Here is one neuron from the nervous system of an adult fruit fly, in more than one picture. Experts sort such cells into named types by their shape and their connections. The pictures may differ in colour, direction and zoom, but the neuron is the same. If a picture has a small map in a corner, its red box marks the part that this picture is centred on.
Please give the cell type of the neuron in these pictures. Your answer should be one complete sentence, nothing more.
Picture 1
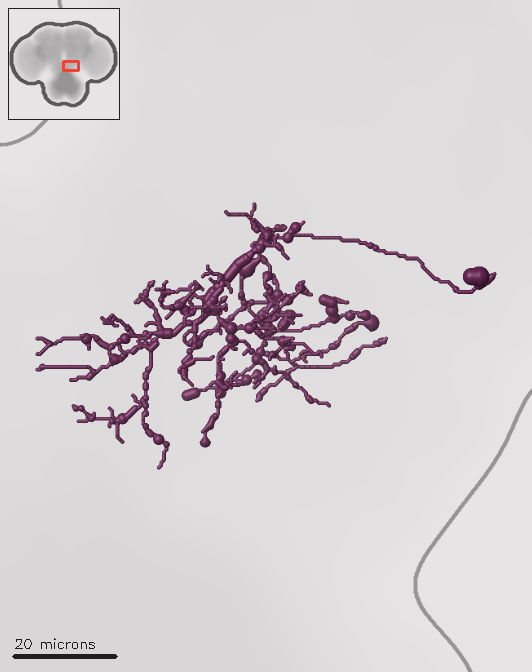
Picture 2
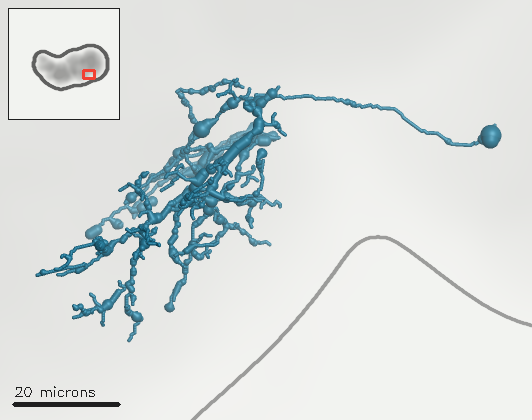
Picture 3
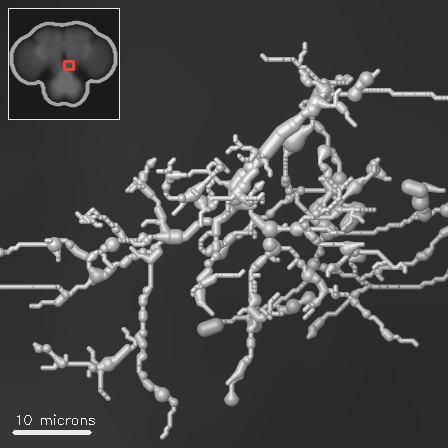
It is GNG387 that names the cell type of this neuron.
